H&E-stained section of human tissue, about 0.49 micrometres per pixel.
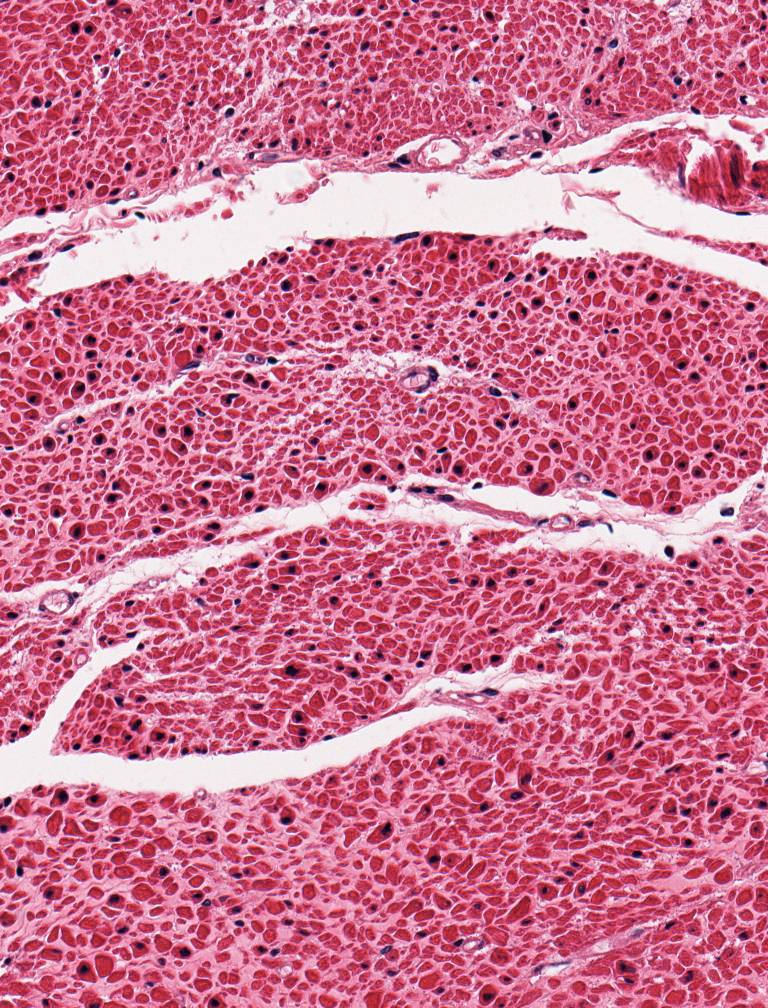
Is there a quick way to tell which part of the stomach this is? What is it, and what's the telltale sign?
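This is smooth muscle. See how the field is packed with fibres cut across: small polygonal profiles whose cytoplasm stains deep eosin red.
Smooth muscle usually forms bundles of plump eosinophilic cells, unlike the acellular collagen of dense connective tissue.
Here thin pale septa, running roughly horizontally, divide the fibres into bundles, with sparse small dark round nuclei between them.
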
